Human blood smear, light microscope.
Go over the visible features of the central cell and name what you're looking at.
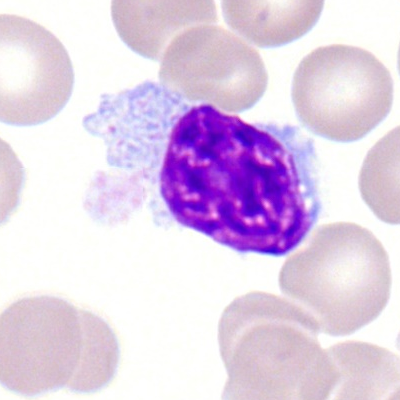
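Most of the cytoplasm lies to the left of the nucleus; it is very pale and faintly bluish, with a few fine pink-red granules scattered through it. On the left, the cell outline is ragged and frayed. The cell is a lymphocyte.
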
